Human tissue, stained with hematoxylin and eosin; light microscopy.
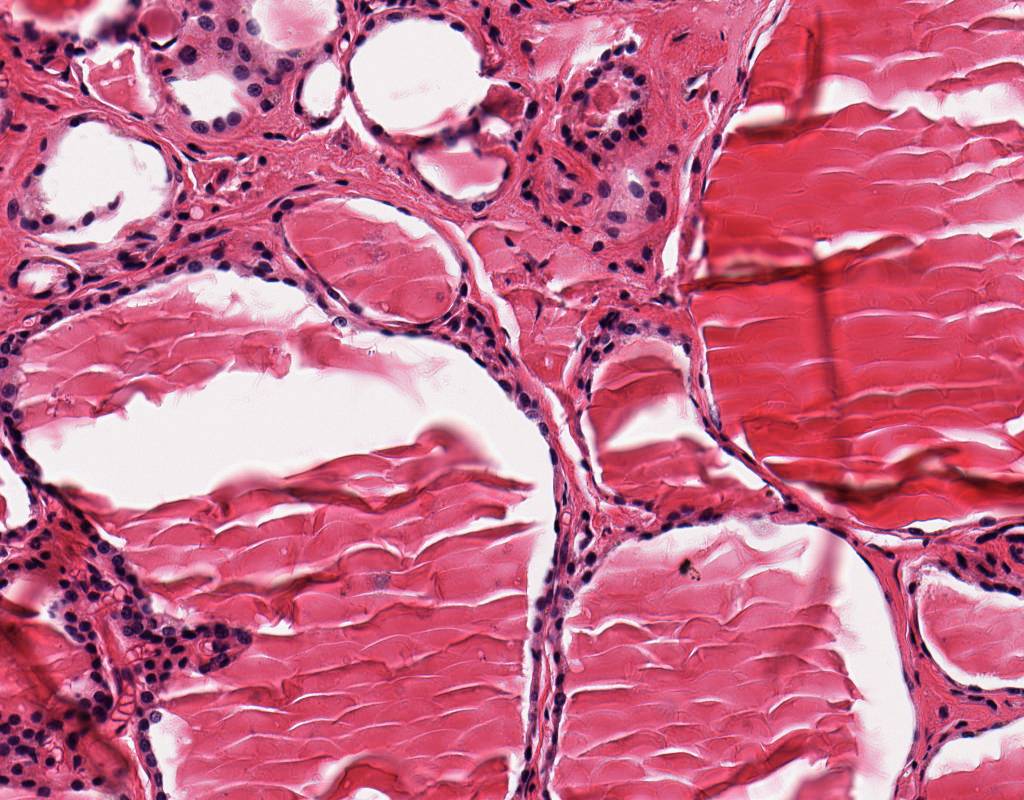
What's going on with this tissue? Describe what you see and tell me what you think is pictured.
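Most of the field is occupied by large follicles whose lumens are filled with deep pink, homogeneous material. Smaller follicles cluster at upper left, lined by cuboidal cells with round nuclei. Thin pink fibrous stroma bands with scattered small dark nuclei separate the follicles. The tissue is thyroid.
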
